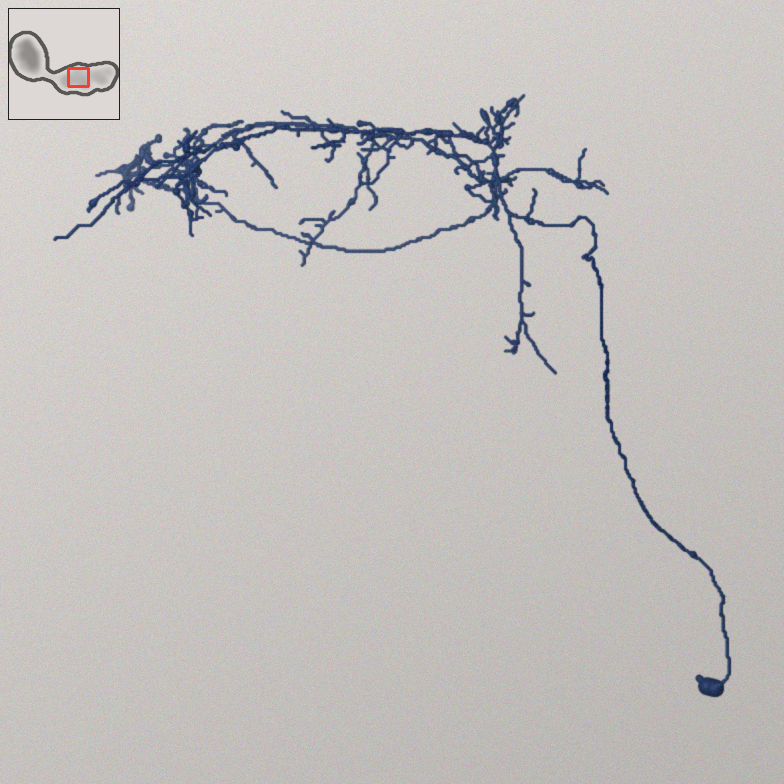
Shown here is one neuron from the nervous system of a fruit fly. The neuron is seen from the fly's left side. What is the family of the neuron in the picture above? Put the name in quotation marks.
"hemilineage 06A"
